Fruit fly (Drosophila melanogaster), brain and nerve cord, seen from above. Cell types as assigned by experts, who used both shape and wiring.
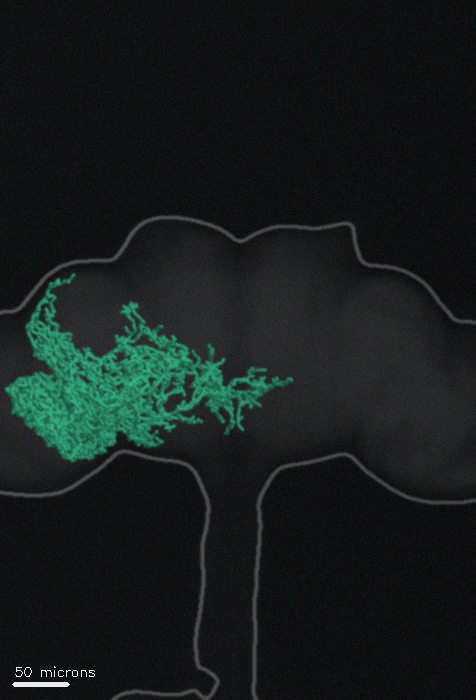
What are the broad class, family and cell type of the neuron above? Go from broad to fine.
visual centrifugal neuron; LoVC; LoVC18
